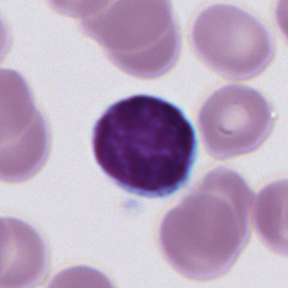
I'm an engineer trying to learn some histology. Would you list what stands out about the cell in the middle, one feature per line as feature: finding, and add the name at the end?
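Chromatin: dense and dark purple, in coarse clumps
Nuclear shape: no lobes and no indentation
Granules: none visible in the cytoplasm
Vacuoles: none there either
Cell: a typical lymphocyte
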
